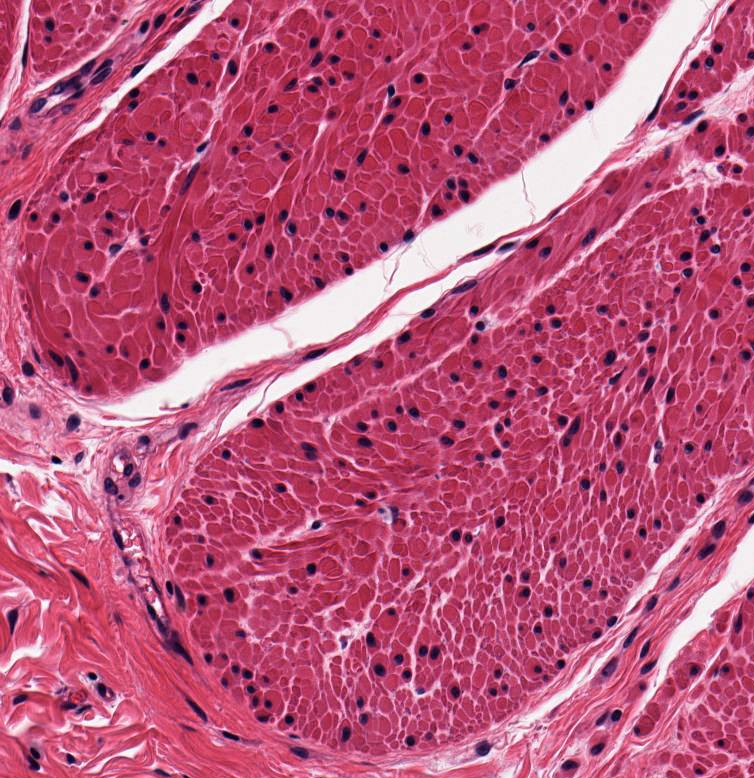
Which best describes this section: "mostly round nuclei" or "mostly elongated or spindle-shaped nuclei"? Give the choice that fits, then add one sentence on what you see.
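Mostly round nuclei. The nuclei are round, dark and centrally placed within the fibre profiles.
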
